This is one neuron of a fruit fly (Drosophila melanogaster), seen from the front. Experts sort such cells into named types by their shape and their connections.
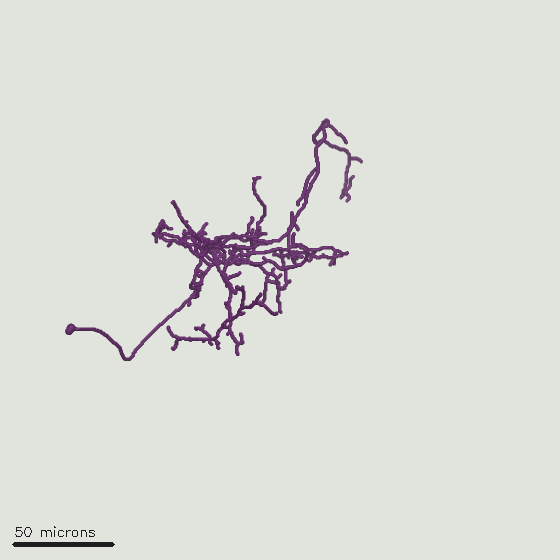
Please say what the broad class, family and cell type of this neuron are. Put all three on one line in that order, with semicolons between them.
nerve-cord intrinsic neuron; hemilineage 08B; IN08B083_d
